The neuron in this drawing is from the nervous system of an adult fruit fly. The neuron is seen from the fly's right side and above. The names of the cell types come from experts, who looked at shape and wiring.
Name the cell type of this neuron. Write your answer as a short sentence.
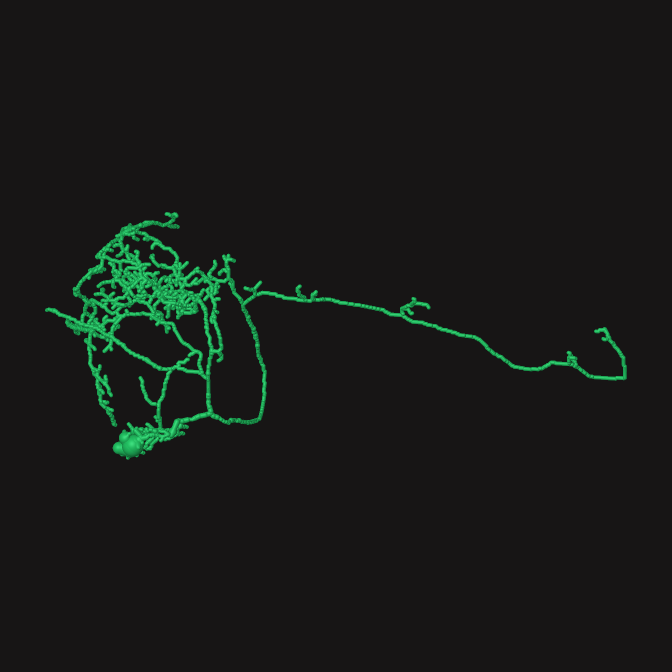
The cell type is MNad07.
